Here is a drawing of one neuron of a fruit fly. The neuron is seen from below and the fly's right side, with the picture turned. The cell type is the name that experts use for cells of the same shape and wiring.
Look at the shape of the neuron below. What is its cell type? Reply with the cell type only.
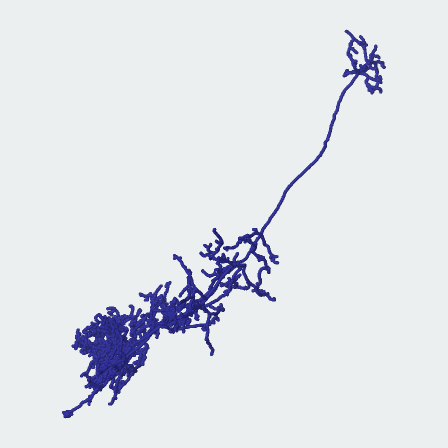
AN05B005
